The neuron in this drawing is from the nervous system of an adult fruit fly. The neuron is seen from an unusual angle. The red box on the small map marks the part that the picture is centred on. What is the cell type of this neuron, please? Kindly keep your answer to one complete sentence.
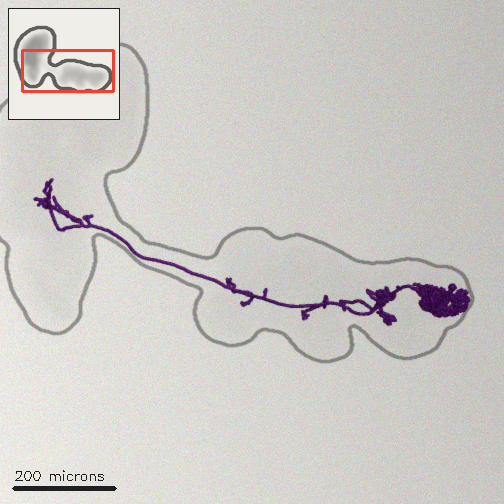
This neuron is categorized as cell type ANXXX074.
